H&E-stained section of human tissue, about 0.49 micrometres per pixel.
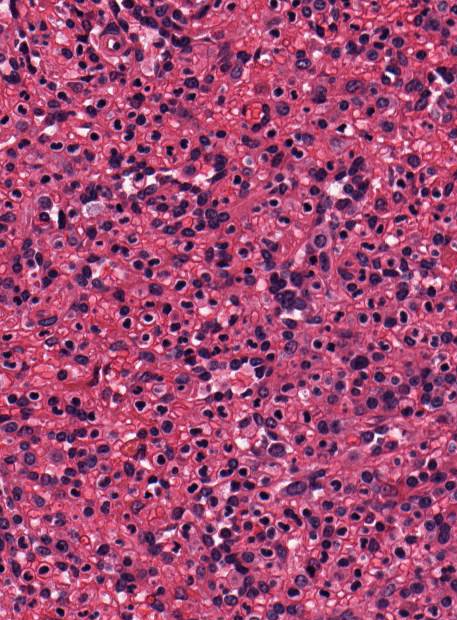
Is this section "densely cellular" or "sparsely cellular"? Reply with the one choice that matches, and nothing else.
Densely cellular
